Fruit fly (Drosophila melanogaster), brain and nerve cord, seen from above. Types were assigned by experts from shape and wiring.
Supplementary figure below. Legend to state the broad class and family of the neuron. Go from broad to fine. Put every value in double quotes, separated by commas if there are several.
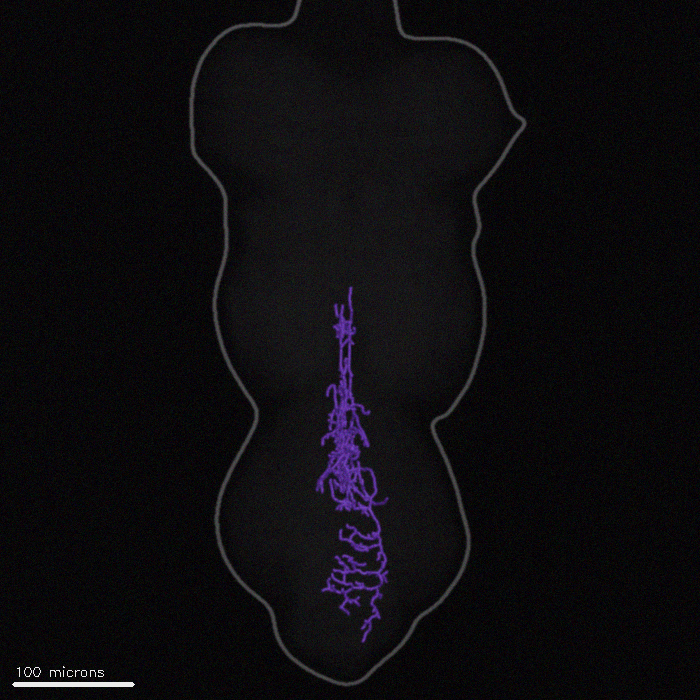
"nerve-cord intrinsic neuron", "hemilineage 23B"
